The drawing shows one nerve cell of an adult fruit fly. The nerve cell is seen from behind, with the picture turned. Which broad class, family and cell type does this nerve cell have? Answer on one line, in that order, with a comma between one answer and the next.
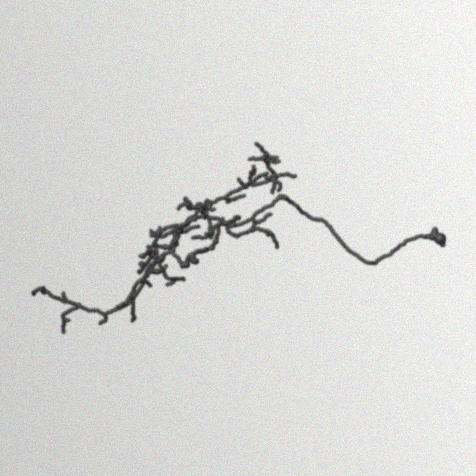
central-brain intrinsic neuron, hemilineage LB3, CB2944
